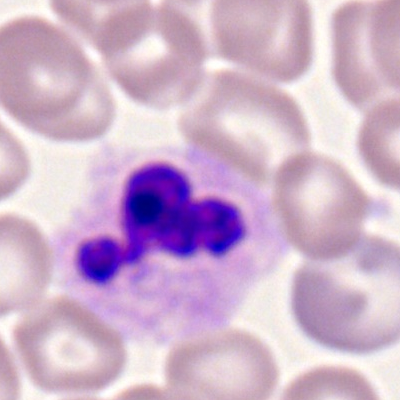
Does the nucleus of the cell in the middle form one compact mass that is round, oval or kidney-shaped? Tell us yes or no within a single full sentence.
No, the nucleus has been divided into two or more segments.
